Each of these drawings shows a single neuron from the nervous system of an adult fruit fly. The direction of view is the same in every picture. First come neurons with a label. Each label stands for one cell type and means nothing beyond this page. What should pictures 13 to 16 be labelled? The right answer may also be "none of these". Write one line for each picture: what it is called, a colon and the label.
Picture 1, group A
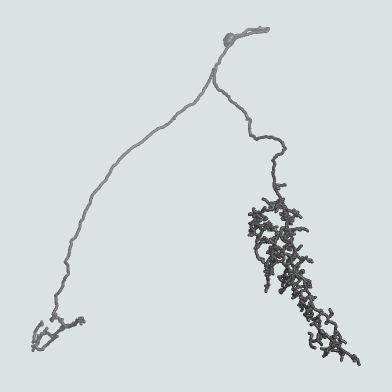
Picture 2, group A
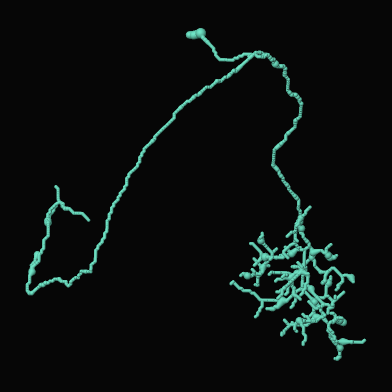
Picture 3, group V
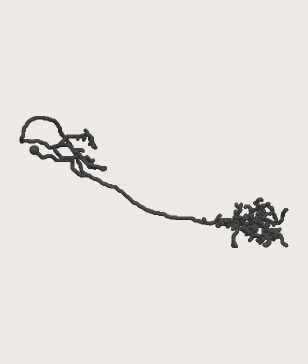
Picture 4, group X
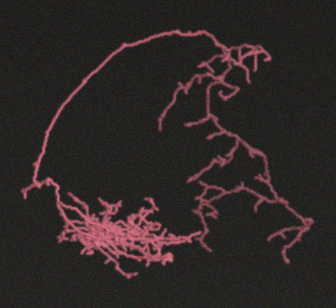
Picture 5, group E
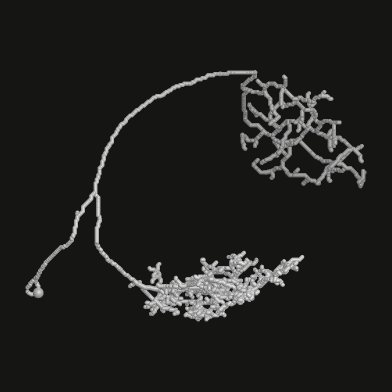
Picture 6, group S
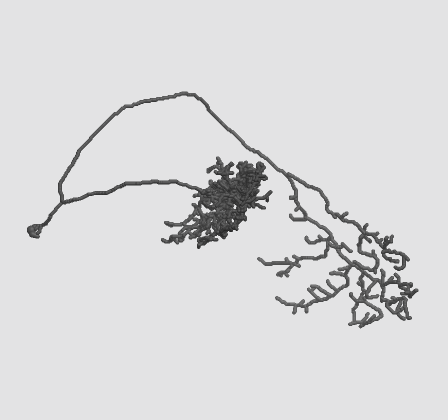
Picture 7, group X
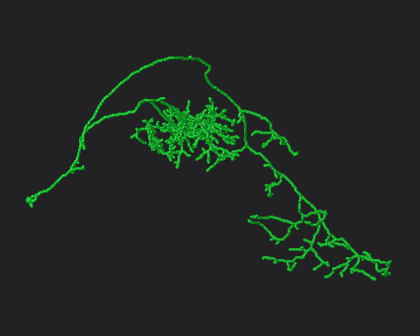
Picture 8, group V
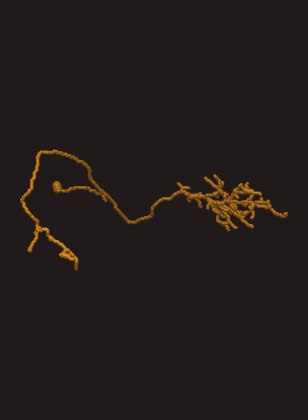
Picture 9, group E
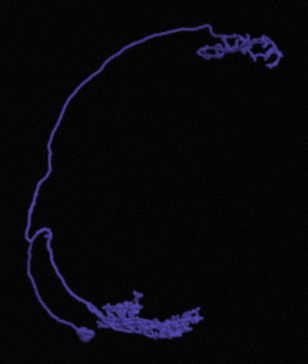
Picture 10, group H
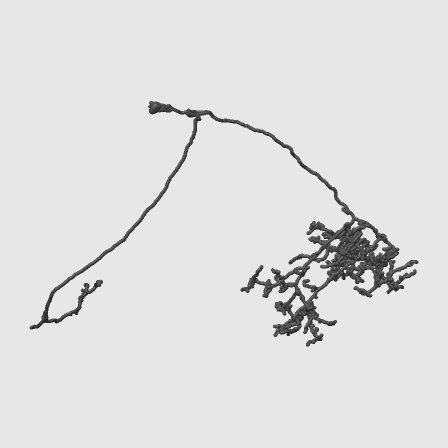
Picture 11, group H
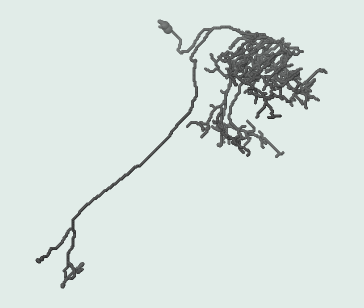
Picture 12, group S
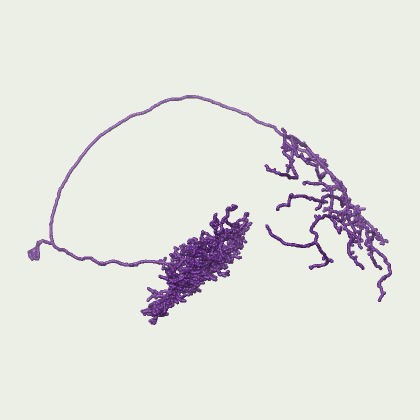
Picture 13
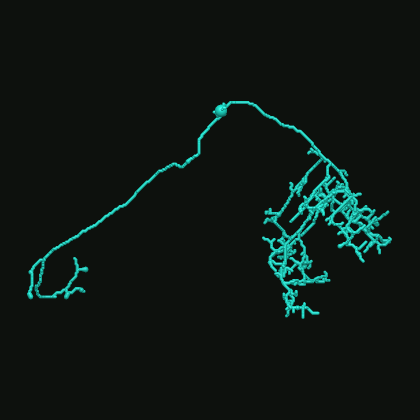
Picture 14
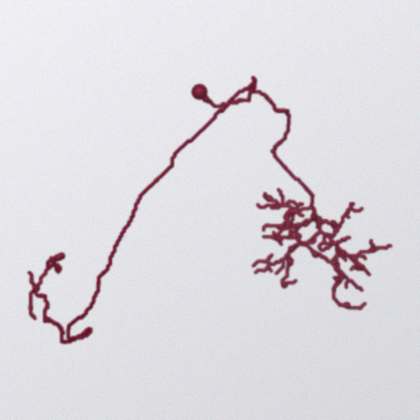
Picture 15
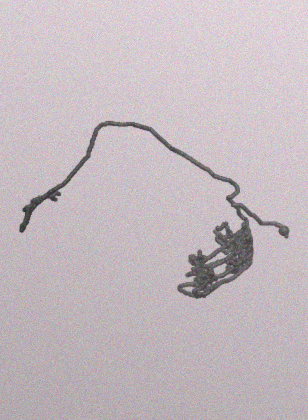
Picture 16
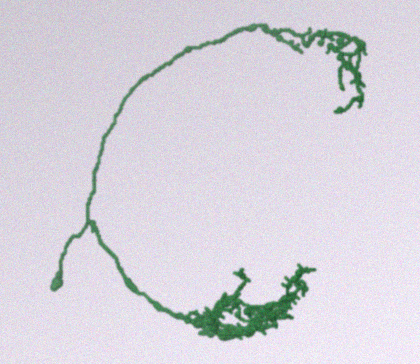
13: group H
14: group A
15: group H
16: group E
